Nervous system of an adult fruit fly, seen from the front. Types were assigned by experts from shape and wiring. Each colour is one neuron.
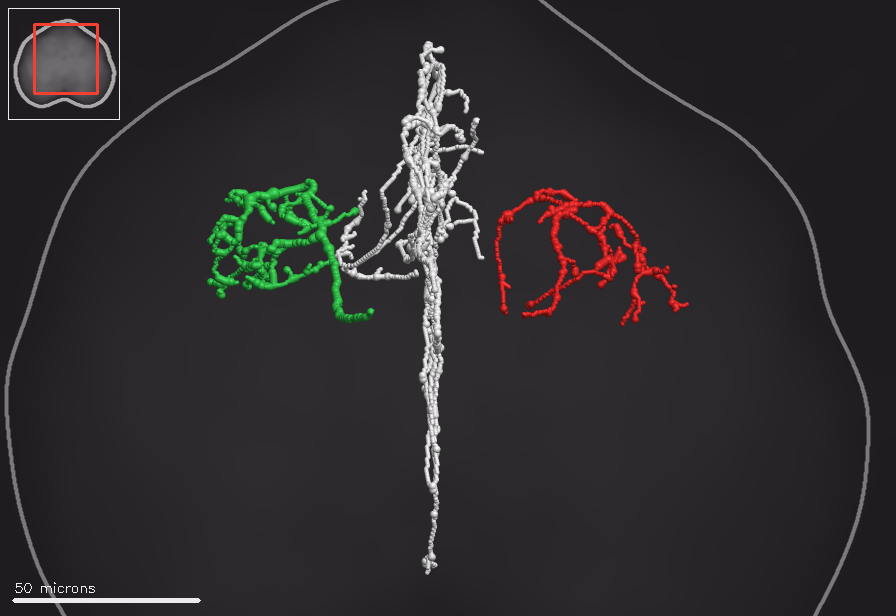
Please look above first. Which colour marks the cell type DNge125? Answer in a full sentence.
The colour is green.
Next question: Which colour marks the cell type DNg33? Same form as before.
The colour is white.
